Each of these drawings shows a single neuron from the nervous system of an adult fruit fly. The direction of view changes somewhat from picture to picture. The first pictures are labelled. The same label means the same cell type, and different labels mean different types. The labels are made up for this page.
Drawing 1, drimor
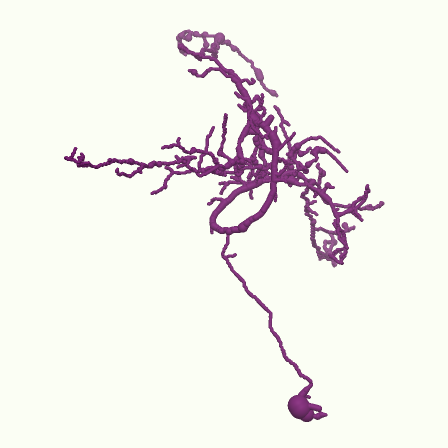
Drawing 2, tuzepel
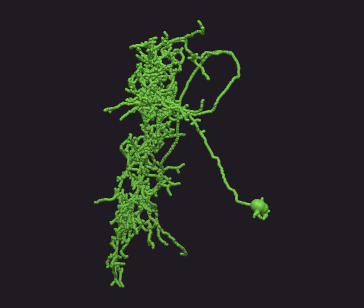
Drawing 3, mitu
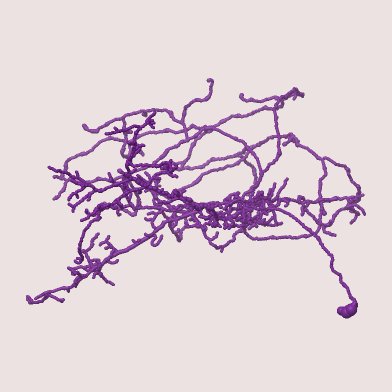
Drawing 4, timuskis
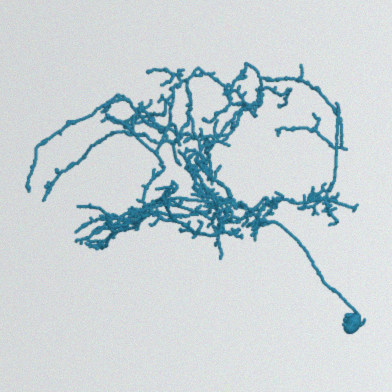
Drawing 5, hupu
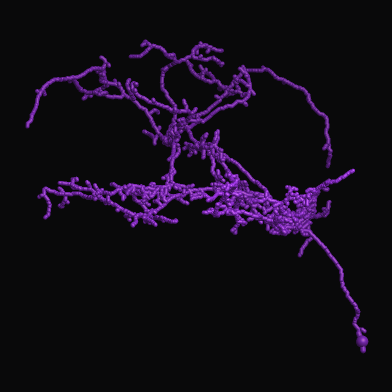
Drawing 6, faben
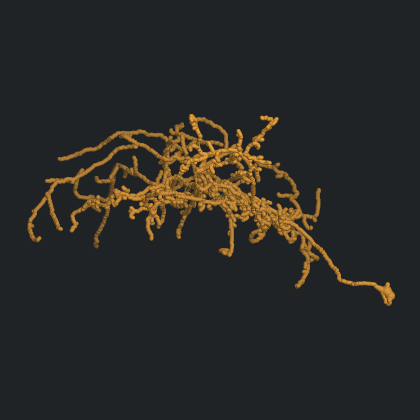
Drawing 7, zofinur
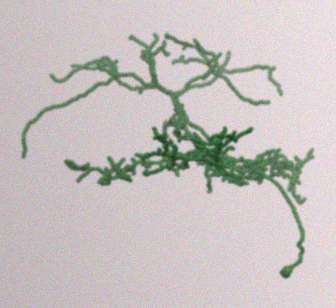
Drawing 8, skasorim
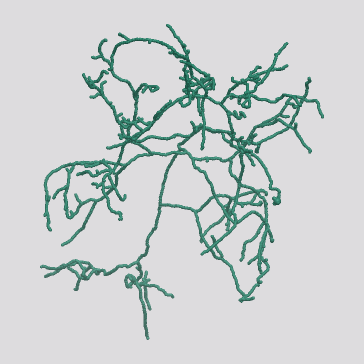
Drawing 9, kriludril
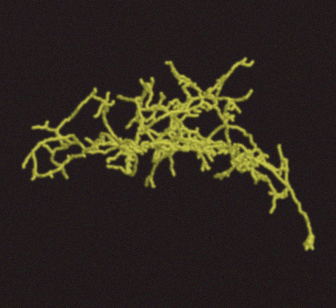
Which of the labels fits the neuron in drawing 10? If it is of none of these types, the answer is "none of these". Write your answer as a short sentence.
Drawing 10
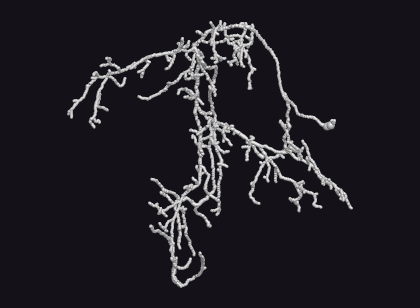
It belongs to none of these.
